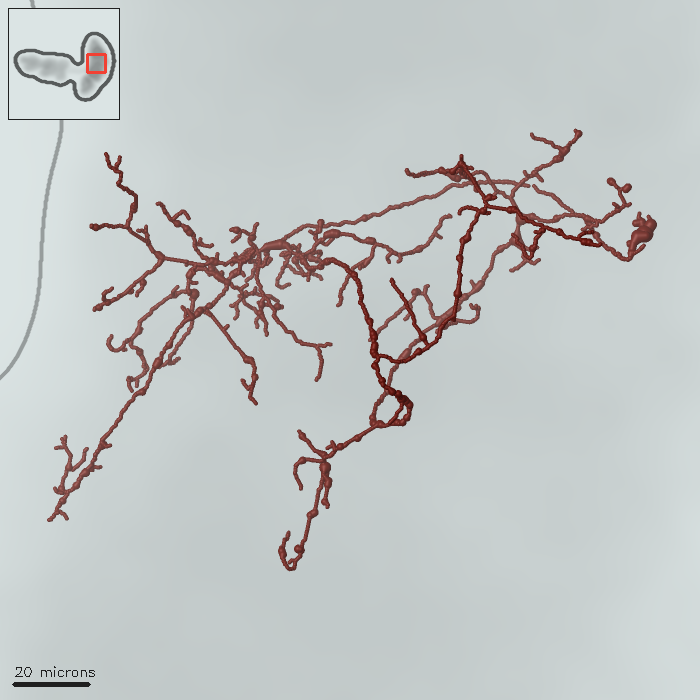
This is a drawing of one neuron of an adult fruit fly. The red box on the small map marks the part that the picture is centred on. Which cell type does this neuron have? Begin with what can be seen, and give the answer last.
It lies in the brain. By the scale bar it is about 160 microns wide in this view. Its broad class is central-brain intrinsic neuron. It is of cell type GNG464.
